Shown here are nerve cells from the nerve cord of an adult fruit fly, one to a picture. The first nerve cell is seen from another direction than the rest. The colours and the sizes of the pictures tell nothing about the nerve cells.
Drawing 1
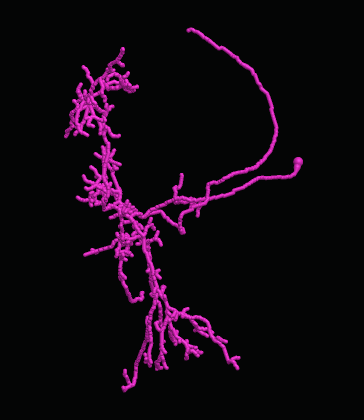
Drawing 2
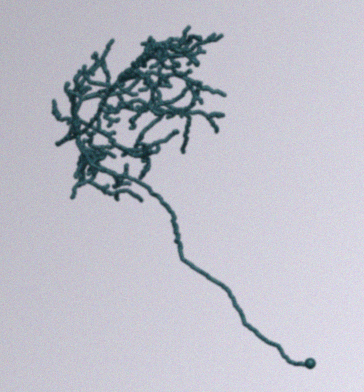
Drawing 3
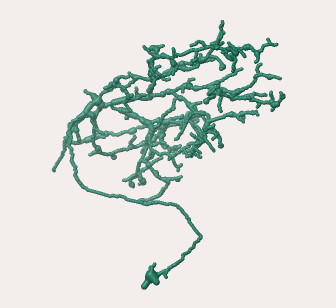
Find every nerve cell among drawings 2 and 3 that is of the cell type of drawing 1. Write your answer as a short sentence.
None of them is of the same cell type.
